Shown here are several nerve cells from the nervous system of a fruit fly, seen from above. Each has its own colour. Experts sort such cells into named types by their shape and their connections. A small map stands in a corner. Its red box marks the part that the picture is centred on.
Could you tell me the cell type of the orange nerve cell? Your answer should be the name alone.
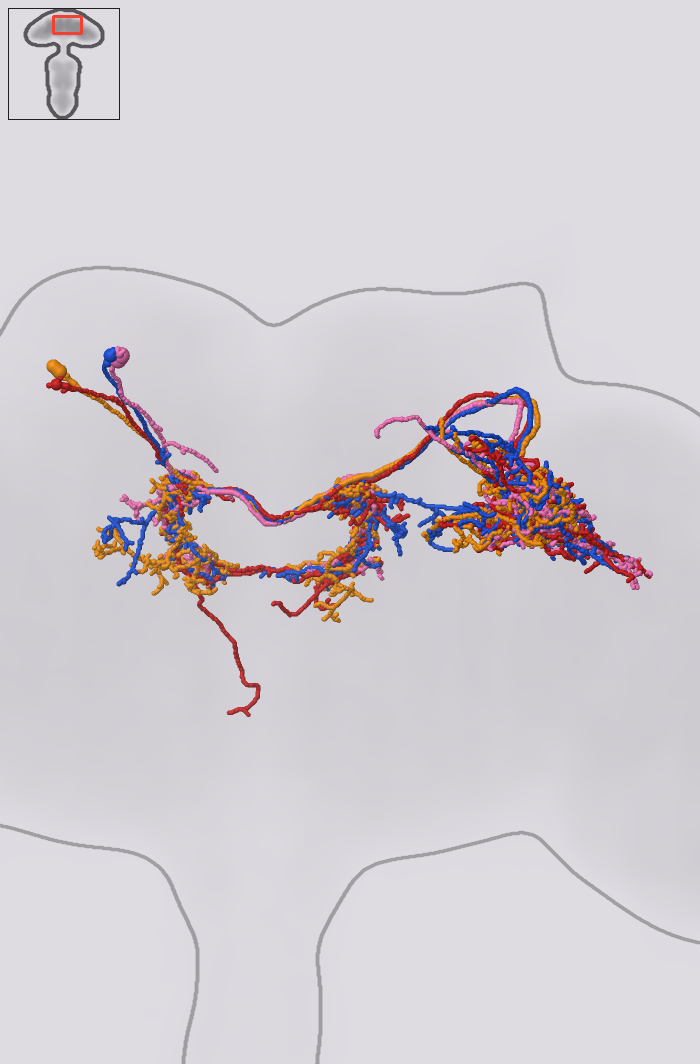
mAL_m7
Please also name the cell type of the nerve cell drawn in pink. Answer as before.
mAL_m5c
